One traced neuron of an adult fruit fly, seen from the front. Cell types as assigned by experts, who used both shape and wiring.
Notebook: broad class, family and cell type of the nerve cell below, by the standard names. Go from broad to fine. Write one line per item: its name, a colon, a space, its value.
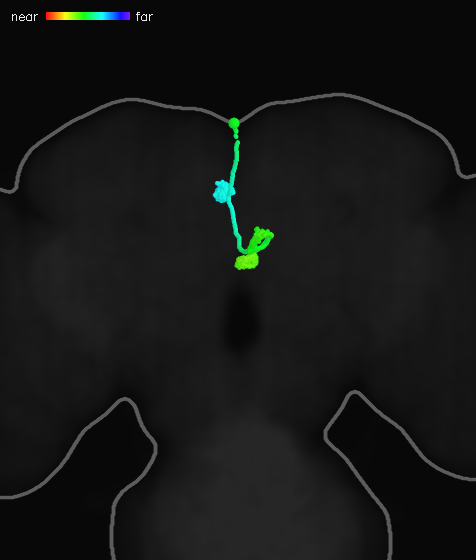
broad class: central-brain intrinsic neuron
family: class CX
cell type: PFNv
